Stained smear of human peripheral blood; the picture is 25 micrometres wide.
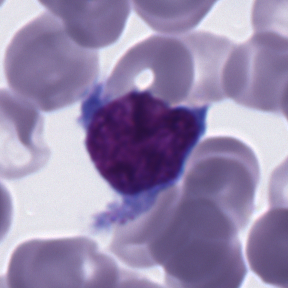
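Typical lymphocyte in a stained smear of human peripheral blood. The cell outline is irregular and ragged rather than smooth. The nucleus, about 10 micrometres across, has dark purple, coarsely clumped chromatin and no visible nucleoli. A frayed wisp of cytoplasm trails downward from below the nucleus.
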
